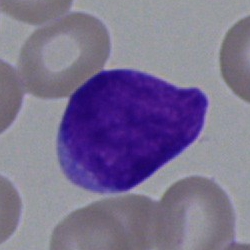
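Blast: the central cell. Its outline is irregular, with a blunt pointed extension at the upper right. The nucleus fills almost the whole cell, and its chromatin looks finely mottled rather than coarsely clumped. Cytoplasm appears only as a narrow crescent along the lower left edge.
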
